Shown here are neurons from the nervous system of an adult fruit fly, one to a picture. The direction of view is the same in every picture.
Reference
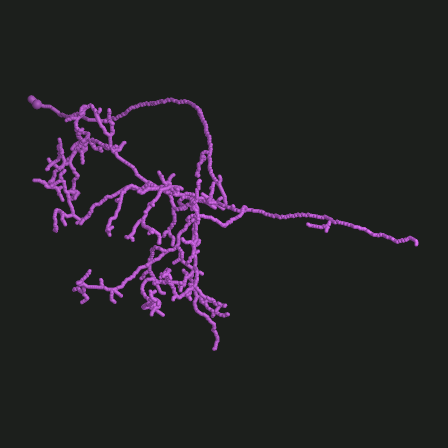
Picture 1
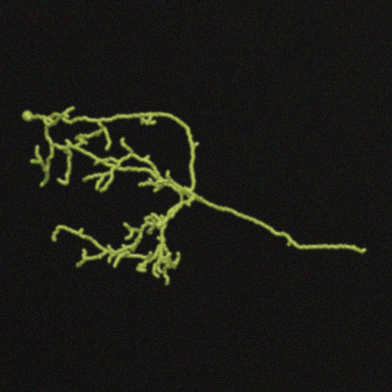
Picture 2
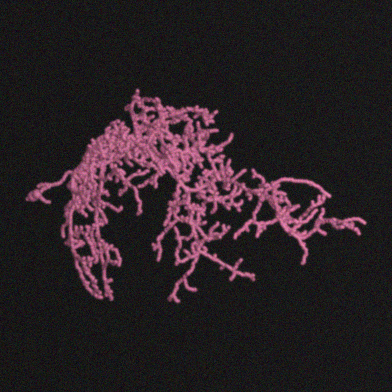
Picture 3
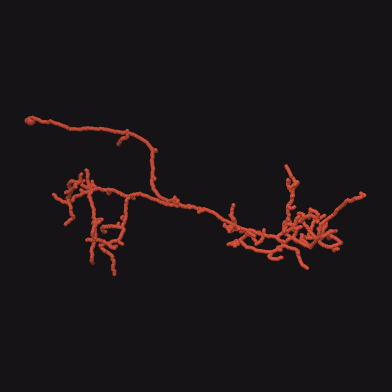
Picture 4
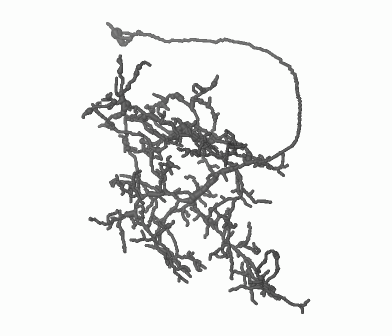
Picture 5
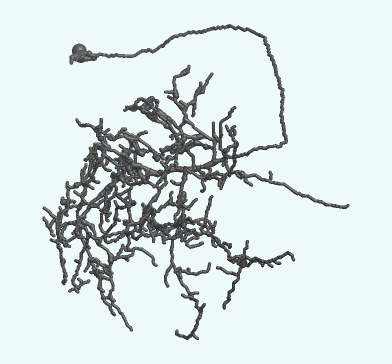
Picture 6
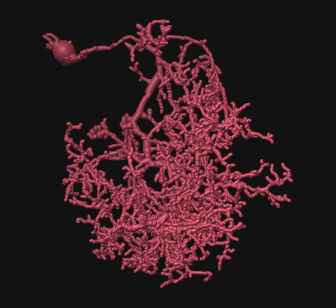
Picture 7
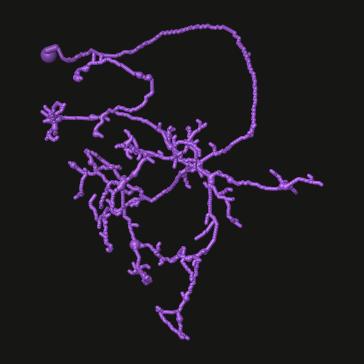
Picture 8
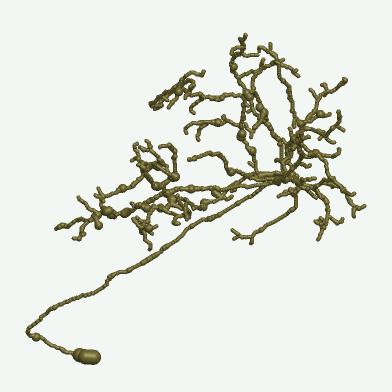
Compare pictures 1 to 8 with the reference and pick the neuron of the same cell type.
Picture 1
